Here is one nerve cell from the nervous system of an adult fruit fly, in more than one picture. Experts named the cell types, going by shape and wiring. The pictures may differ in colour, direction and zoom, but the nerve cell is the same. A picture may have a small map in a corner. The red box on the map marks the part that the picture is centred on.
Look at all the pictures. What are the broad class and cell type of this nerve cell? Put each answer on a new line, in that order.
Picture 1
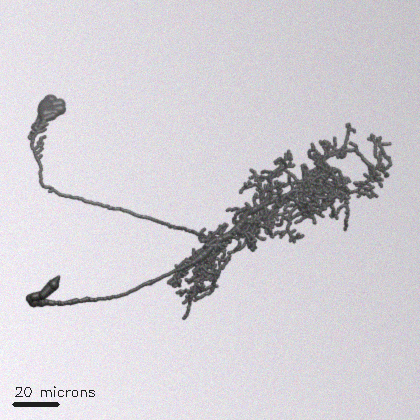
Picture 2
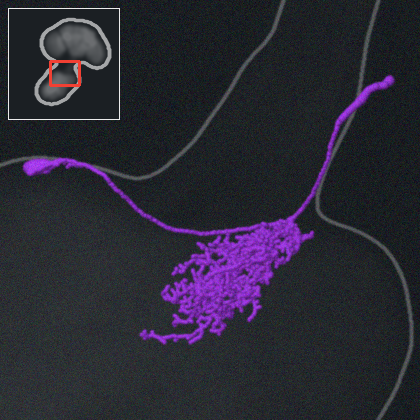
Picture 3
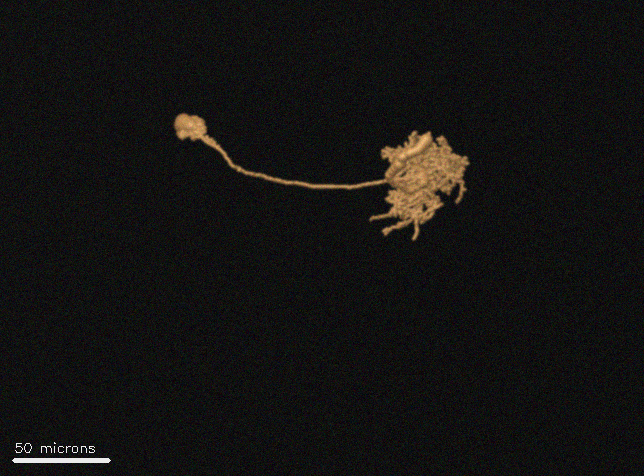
motor neuron of the nerve cord
ADNM1 MN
